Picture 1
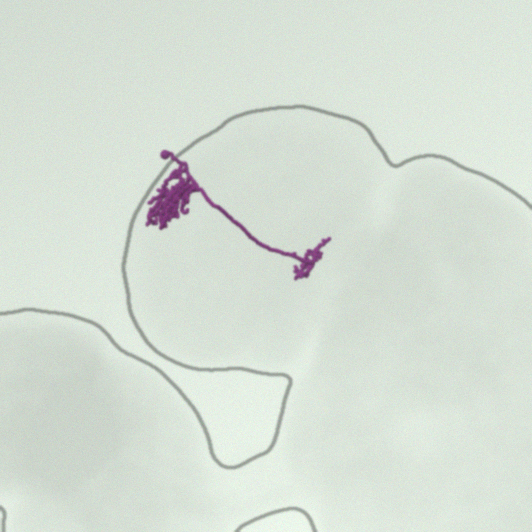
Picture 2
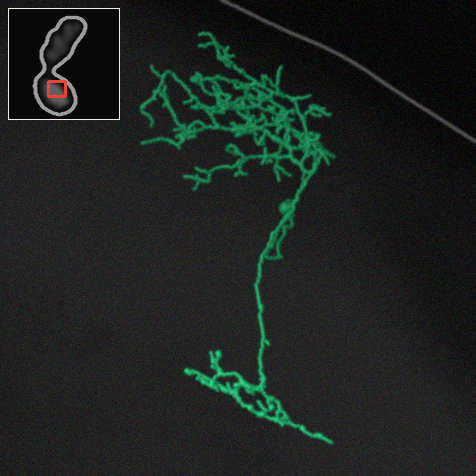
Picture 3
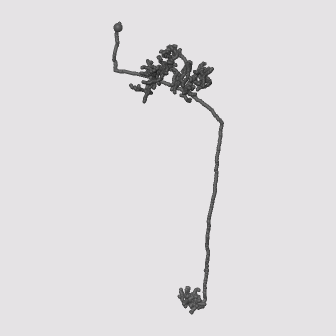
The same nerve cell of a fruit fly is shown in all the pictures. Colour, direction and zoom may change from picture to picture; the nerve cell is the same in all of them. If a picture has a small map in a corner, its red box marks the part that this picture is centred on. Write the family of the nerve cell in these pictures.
Tm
